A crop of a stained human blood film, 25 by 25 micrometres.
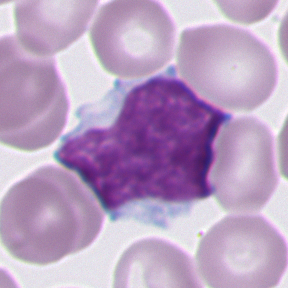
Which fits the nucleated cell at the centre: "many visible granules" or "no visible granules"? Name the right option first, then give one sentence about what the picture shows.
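No visible granules. No granules are seen in the cytoplasm.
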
